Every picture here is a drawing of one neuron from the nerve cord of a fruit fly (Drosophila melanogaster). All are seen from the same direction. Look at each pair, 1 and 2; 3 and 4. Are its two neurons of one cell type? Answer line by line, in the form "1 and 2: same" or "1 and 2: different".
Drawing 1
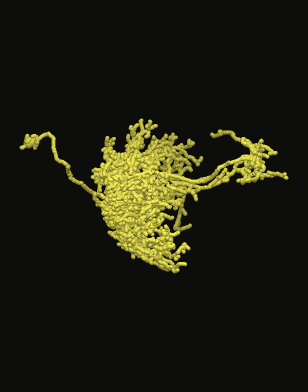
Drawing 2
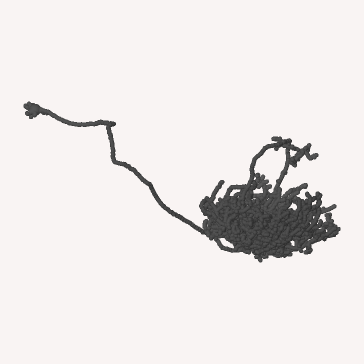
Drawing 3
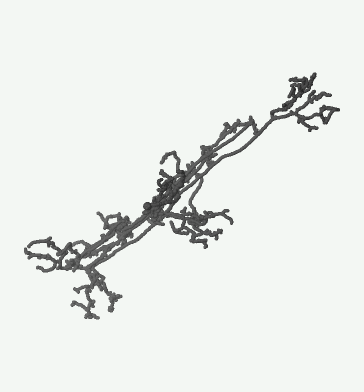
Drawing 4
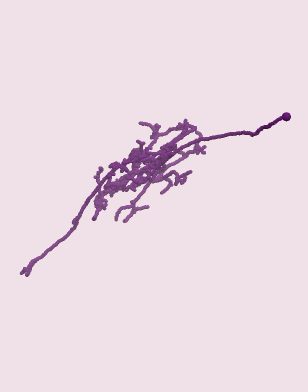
1 and 2: same
3 and 4: different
